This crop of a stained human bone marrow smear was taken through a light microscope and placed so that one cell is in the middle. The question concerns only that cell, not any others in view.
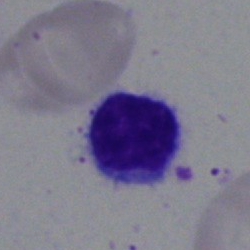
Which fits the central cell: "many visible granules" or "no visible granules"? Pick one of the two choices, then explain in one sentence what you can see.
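No visible granules. No granules are seen in the cytoplasm.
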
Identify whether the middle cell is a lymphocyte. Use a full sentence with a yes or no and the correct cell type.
Yes, the central element of the crop is a lymphocyte.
